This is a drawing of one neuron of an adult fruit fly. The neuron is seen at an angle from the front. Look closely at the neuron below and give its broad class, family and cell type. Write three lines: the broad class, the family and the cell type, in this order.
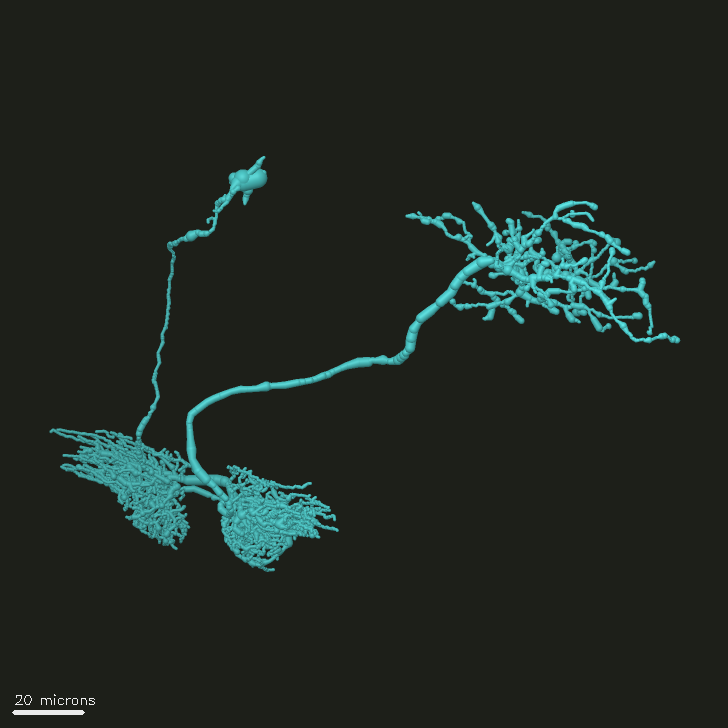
central-brain intrinsic neuron
MBON
MBON02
